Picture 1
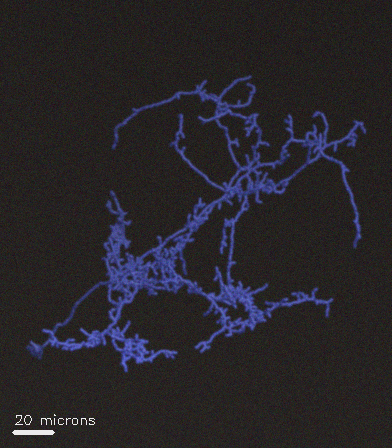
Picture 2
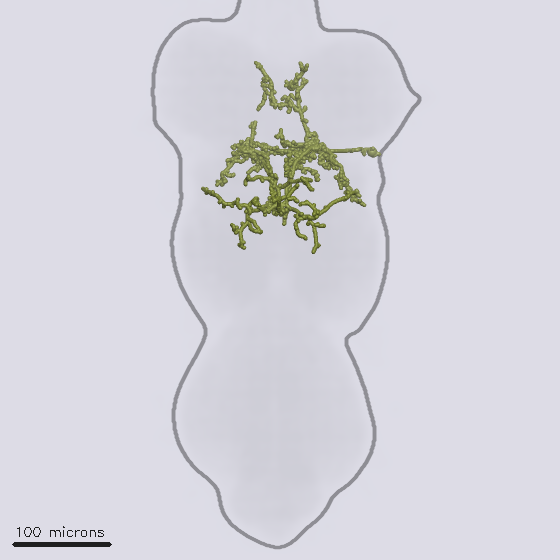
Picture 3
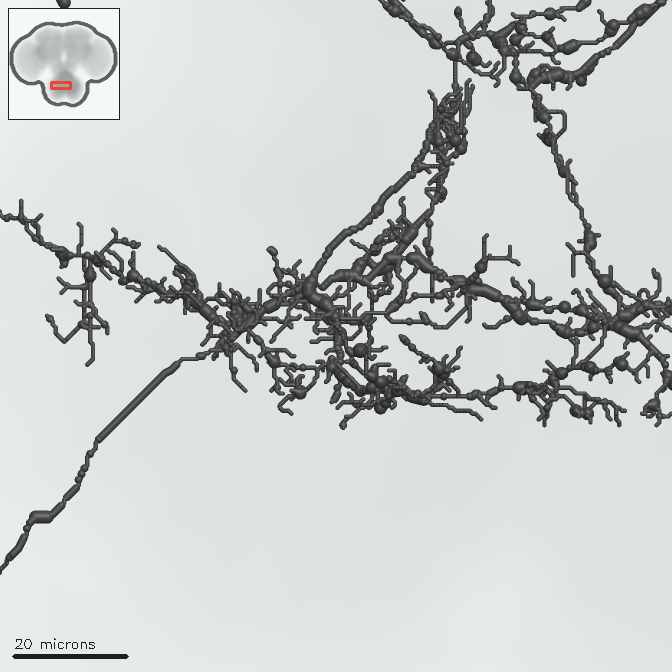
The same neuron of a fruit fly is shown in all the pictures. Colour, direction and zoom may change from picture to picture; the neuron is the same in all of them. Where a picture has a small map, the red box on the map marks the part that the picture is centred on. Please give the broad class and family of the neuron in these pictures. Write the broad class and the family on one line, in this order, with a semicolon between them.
nerve-cord intrinsic neuron; hemilineage 12A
